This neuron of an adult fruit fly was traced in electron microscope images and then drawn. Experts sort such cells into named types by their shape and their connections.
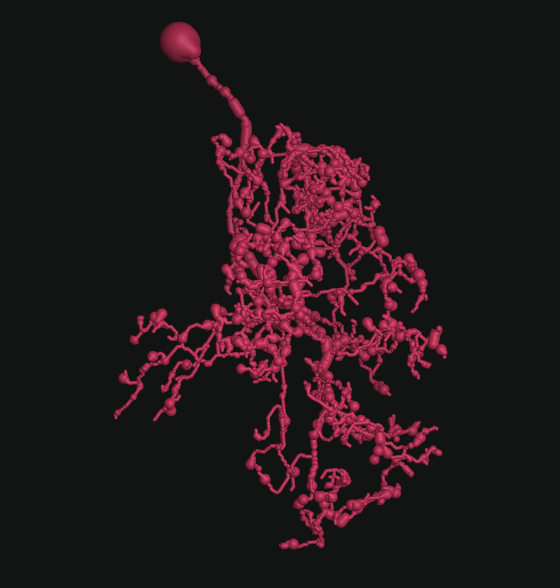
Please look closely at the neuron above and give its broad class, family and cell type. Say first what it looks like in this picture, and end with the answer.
In this view it is taller than it is wide. This is a central-brain intrinsic neuron. The family is hemilineage ALl1_dorsal. Its cell type is lLN2R_a.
